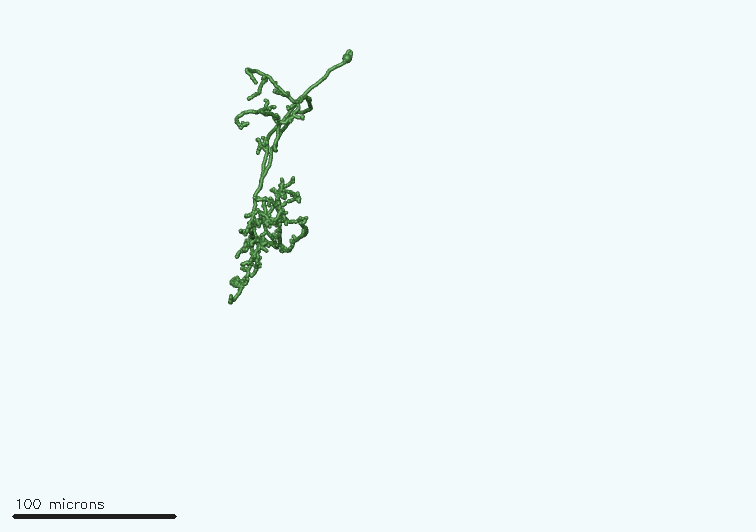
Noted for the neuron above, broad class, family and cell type: central-brain intrinsic neuron; hemilineage VPNp&v1_posterior; AVLP486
